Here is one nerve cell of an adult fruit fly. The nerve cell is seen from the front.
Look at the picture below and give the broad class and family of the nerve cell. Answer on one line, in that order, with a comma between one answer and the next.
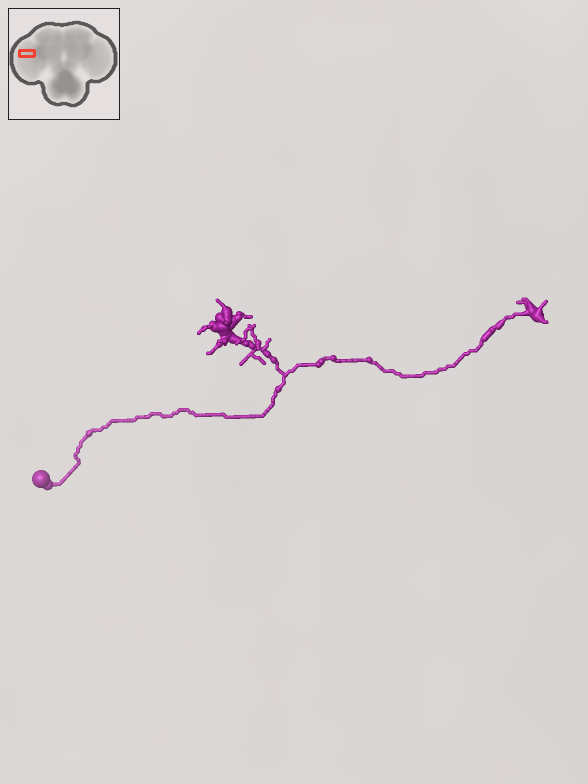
optic-lobe intrinsic neuron, T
